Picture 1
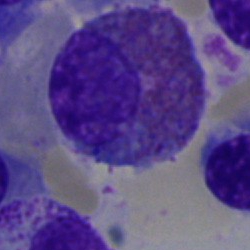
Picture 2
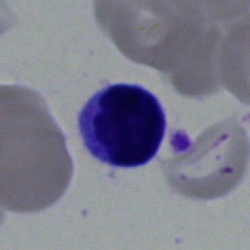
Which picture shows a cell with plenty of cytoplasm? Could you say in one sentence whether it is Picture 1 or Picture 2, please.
Picture 1 has the cell whose cytoplasm is abundant.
